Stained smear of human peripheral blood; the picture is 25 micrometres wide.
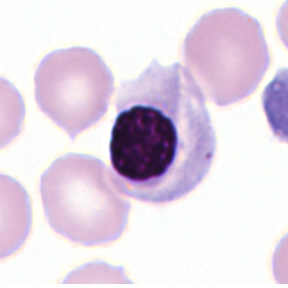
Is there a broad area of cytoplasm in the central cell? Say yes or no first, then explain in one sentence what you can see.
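Yes. The cytoplasm forms a broad rim above and to the right of the nucleus.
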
